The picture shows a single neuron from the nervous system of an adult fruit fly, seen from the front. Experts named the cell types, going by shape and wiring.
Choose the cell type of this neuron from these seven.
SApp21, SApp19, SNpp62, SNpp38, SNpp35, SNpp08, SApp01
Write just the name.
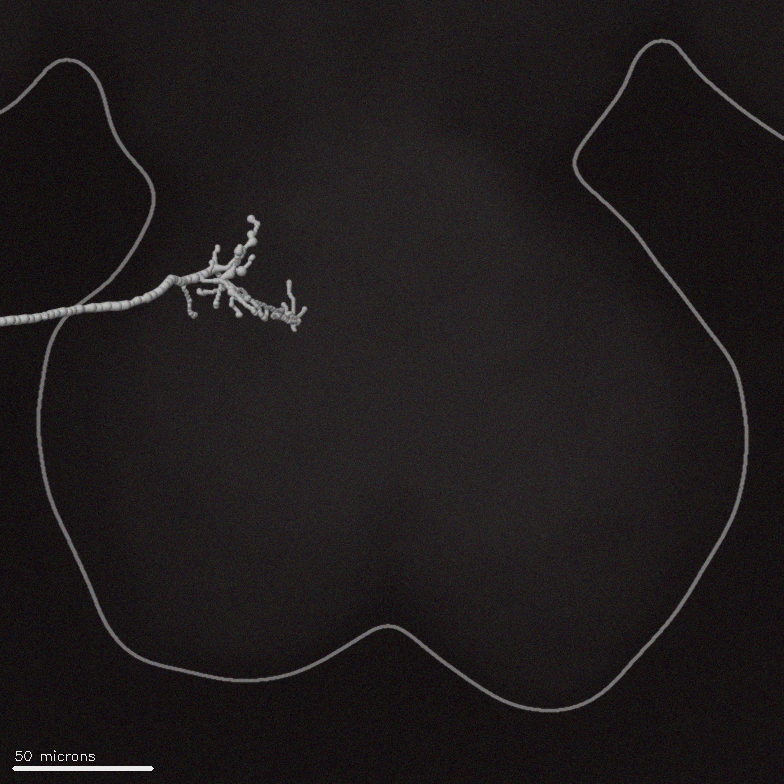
SNpp08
